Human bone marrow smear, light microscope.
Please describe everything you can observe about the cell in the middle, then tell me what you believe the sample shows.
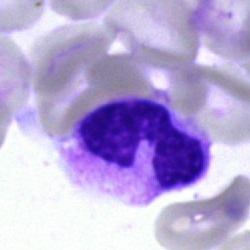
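The nucleus is deeply indented, with a notch entering from its lower edge. Its chromatin is dark purple and coarsely clumped. Most of the cytoplasm lies below and to the left of the nucleus, and it shows no vacuoles. The cell in the middle is a band neutrophil.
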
